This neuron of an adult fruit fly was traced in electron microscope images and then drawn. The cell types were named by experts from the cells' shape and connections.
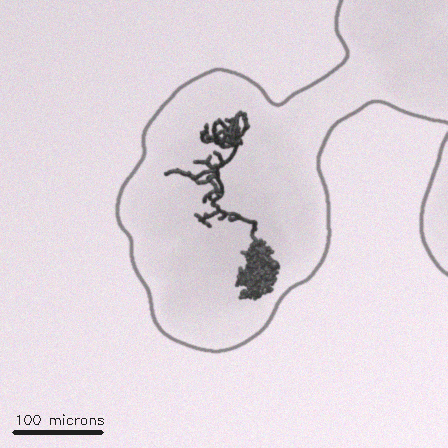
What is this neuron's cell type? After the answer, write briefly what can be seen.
It is of cell type INXXX161. Its broad class is nerve-cord intrinsic neuron. The cell body is in the middle of the picture. From top to bottom in the picture it spans about 200 microns.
